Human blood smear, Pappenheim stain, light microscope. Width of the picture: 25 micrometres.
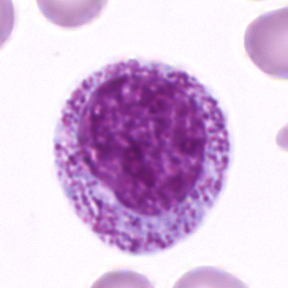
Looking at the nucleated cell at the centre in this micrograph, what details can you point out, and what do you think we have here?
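First, position: the nucleus sits toward the upper part of the cell, leaving a wider band of cytoplasm below it. Second, chromatin: dark purple and patchy, with paler areas between denser clumps. Third, granules: numerous reddish-purple ones crowd the cytoplasm all around the nucleus. Fourth, background: between the granules the cytoplasm is pale greyish-blue. Fifth, size: about 16 micrometres across. The cell is a myelocyte.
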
